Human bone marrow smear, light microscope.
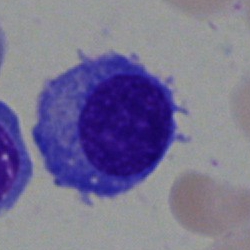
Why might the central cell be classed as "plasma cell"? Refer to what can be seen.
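A moderate rim of deep blue cytoplasm surrounds the nucleus and is widest on the left side. A few tiny clear spots lie in the lower part of that cytoplasm. Small, short spiky projections stick out from the cell surface, most clearly along the right and top edges. The nuclear chromatin stains dark purple and looks fairly dense and even throughout.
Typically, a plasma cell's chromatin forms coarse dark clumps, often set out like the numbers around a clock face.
That even chromatin is where this picture departs from what is usual for a plasma cell.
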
